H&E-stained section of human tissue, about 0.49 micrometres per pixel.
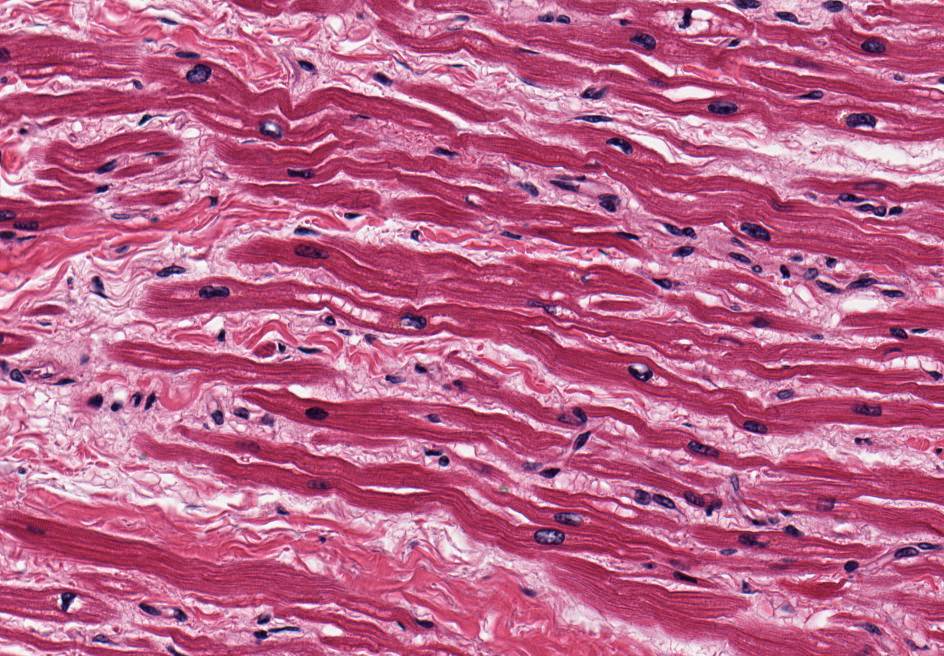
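Atrial appendage of the heart. Elongated muscle fibres run mostly across the field, slanting gently from upper left down to lower right. Look for deep pink cytoplasm with fine lengthwise streaks; some fibres branch and join neighbours. Between them, small dark, slender nuclei sit in connective tissue.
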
